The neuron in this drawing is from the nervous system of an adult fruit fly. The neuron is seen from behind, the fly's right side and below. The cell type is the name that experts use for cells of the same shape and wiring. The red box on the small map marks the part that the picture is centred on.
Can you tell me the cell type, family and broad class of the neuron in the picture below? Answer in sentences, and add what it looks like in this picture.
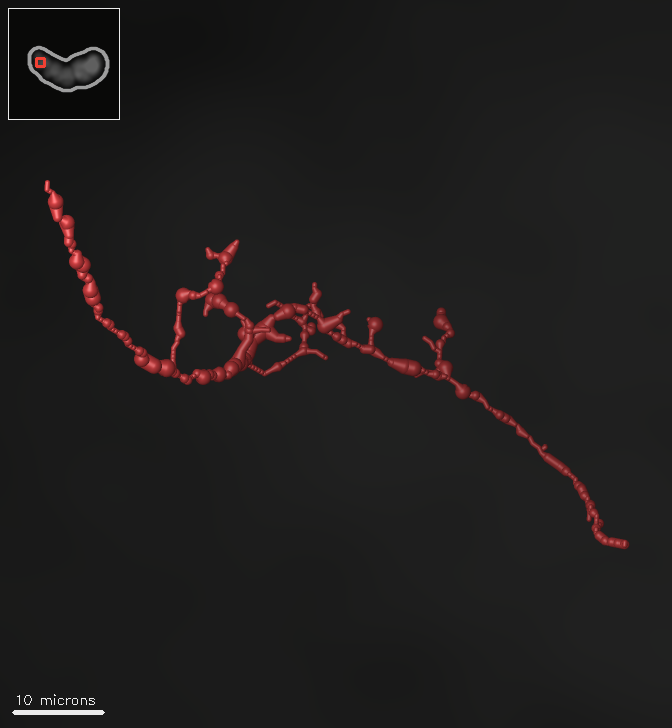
Its cell type is SNta30. The name of its family is class mechanosensory tactile. This is a sensory neuron entering the nerve cord. No cell body is drawn. From left to right in the picture it spans about 65 microns.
